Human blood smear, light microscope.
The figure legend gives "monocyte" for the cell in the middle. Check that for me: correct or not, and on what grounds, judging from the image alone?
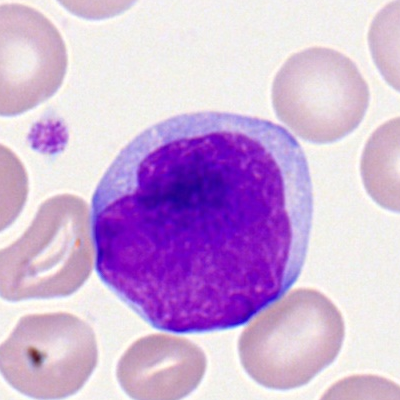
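The cell's outline is roughly round and smooth, and its nucleus fills most of the cell, with a notch in its upper left side. Neither granules nor vacuoles are seen in the cytoplasm. A nucleus filling most of the cell leaves little cytoplasm, which speaks for a myeloblast and against a monocyte.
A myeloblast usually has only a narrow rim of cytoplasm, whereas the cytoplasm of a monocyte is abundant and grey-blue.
The absence of granules agrees with a myeloblast.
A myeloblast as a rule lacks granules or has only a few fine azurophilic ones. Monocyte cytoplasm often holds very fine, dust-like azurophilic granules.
Because those granules are only often present, their absence here could fit either name. The name monocyte therefore does not fit; this cell is a myeloblast.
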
